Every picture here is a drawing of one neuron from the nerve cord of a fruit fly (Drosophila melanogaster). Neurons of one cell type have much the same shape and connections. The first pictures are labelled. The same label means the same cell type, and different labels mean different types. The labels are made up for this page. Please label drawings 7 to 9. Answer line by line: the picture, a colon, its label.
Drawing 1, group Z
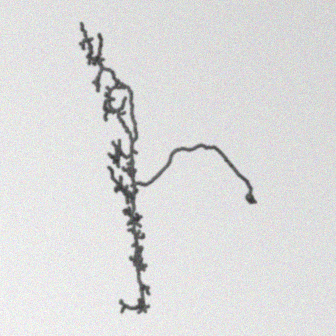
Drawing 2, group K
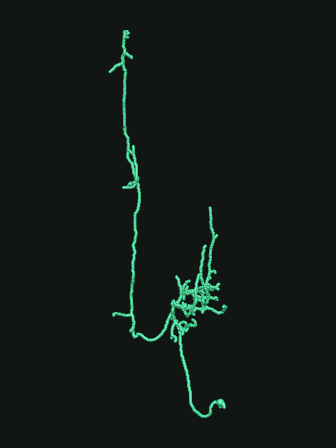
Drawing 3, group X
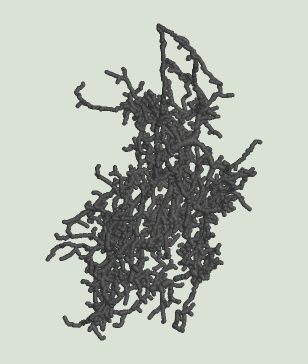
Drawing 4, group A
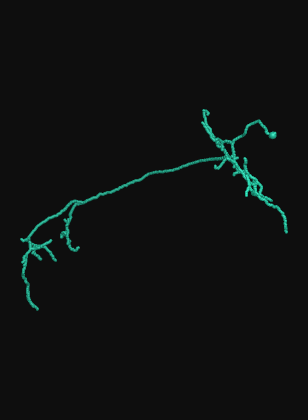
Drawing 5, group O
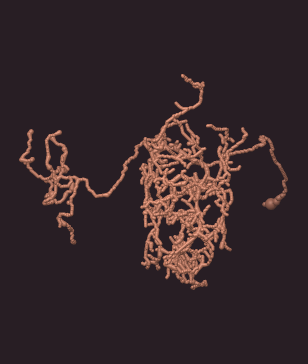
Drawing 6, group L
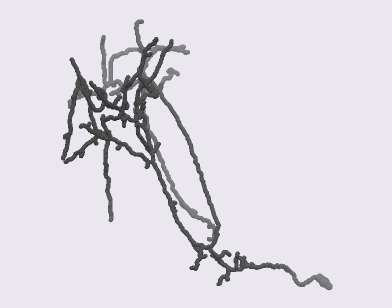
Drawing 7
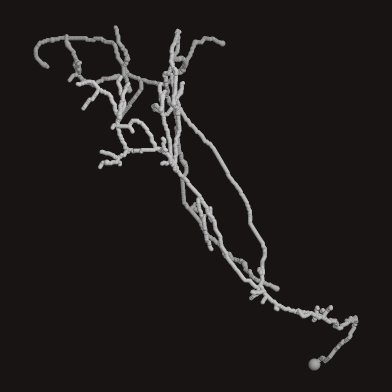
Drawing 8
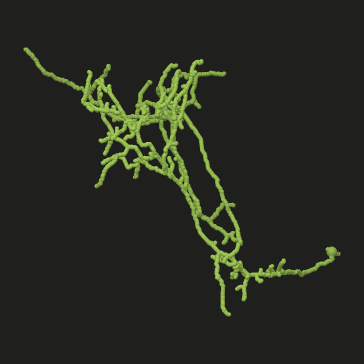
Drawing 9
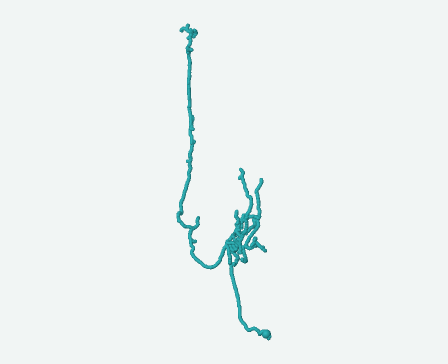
7: group L
8: group L
9: group K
